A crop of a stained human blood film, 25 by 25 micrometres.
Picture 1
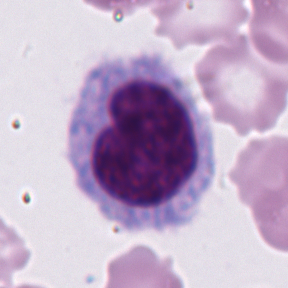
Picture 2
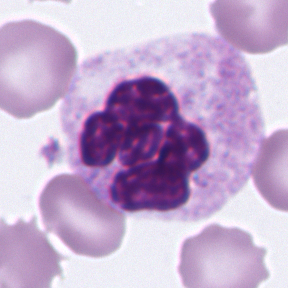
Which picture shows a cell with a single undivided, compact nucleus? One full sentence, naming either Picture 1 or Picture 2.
The cell in Picture 1 has an undivided round, oval or kidney-shaped compact nucleus.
